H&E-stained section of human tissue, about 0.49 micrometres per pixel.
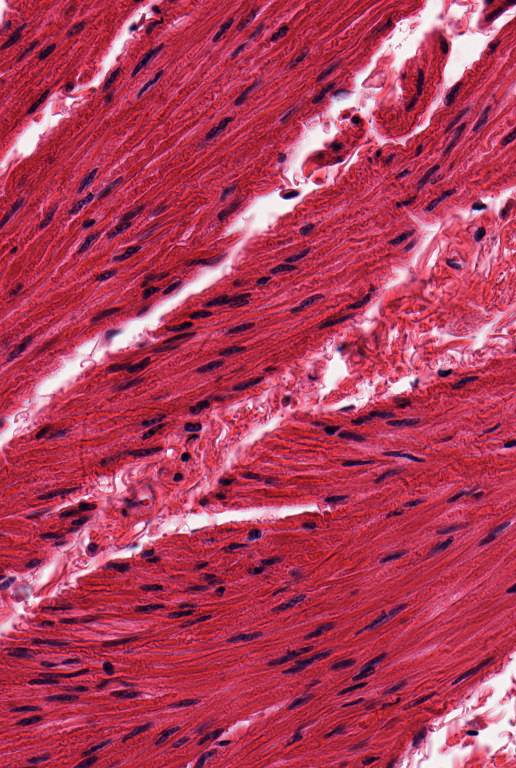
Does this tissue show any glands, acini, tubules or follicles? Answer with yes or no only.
No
